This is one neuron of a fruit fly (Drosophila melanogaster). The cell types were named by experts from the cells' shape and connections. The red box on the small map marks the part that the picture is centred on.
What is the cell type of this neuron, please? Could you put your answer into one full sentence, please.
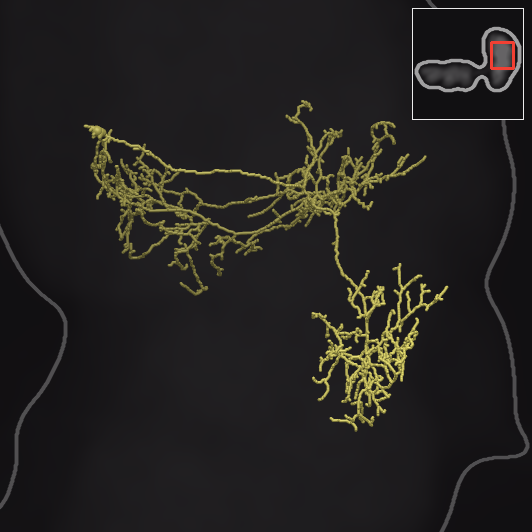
So far as cell type goes, this neuron is LAL165.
